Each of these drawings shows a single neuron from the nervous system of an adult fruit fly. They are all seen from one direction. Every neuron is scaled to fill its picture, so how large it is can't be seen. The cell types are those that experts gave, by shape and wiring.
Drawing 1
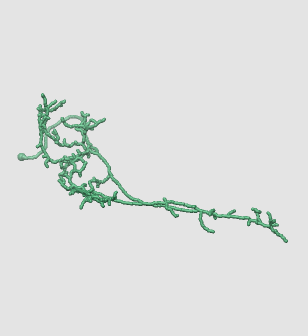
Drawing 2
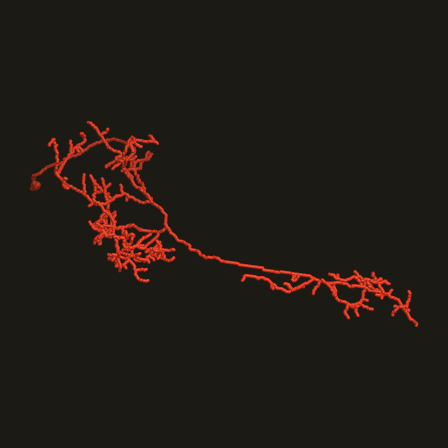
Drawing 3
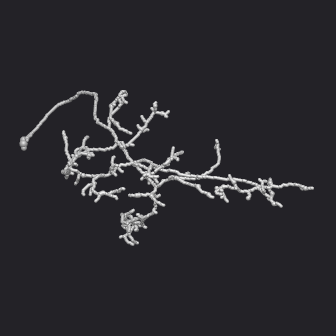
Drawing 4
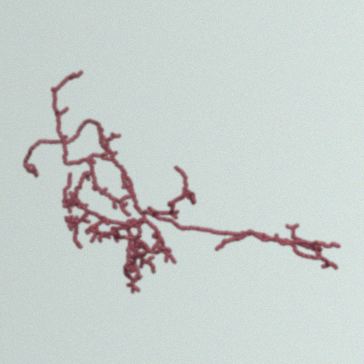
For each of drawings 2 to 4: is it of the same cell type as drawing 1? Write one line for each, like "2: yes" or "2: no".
2: yes
3: no
4: no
